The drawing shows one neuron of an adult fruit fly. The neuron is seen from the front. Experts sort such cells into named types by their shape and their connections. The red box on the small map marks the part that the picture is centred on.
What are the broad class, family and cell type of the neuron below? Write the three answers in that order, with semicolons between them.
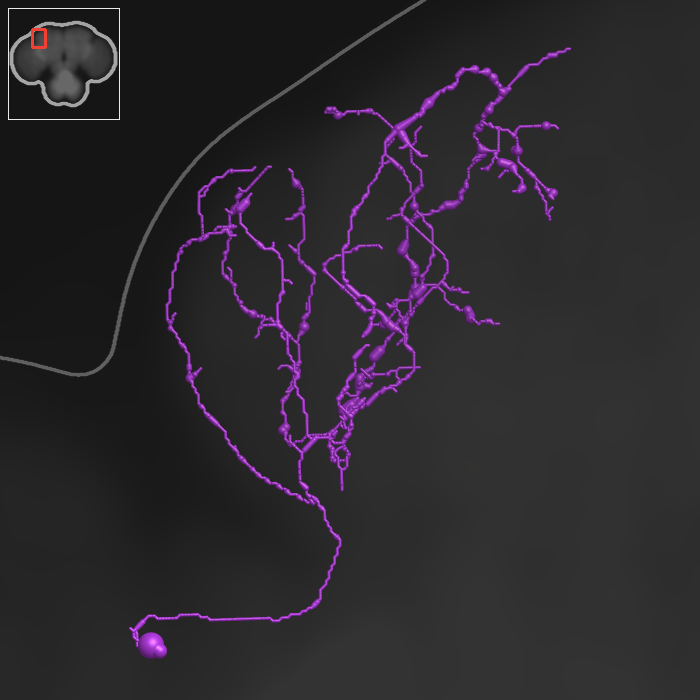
central-brain intrinsic neuron; hemilineage LHa2; LHAV2i4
